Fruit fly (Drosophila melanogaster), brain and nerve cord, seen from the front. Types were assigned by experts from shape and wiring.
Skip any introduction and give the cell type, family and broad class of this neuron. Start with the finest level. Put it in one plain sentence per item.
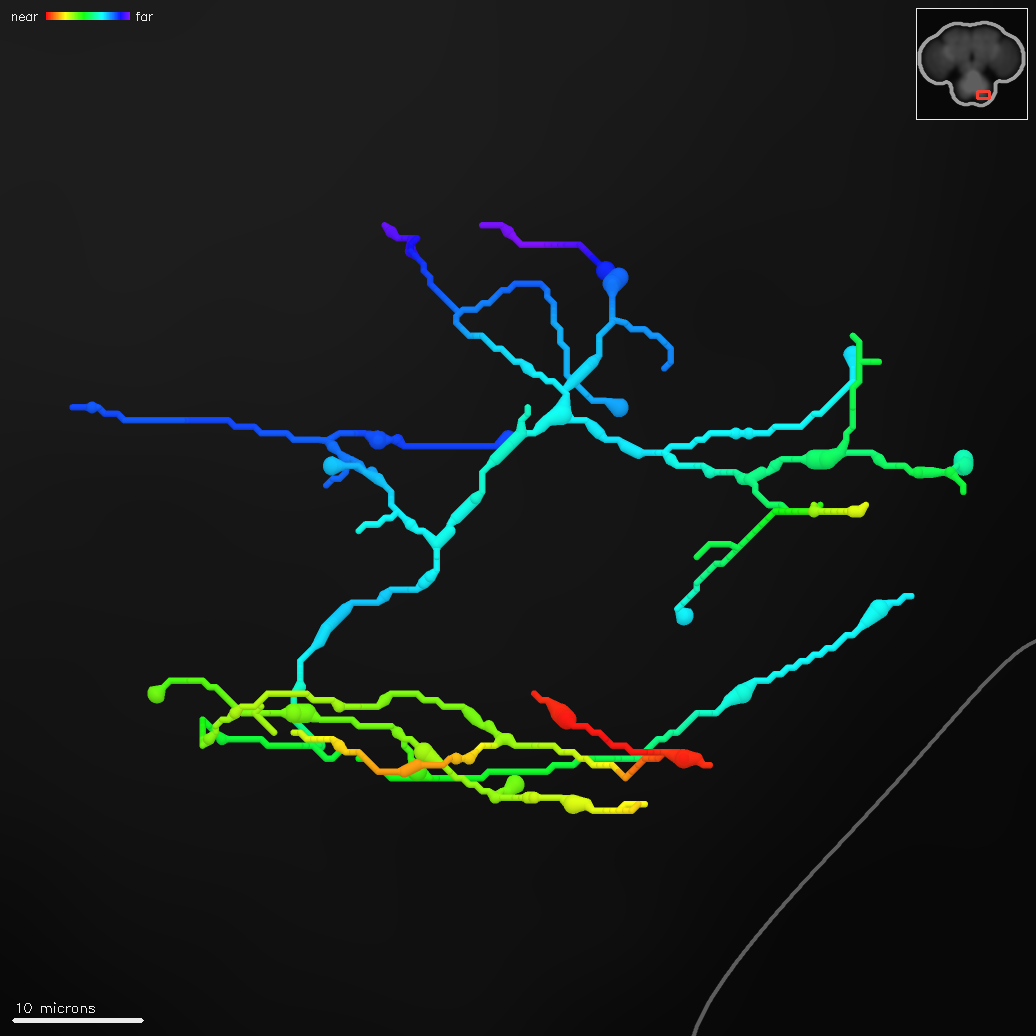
Type IN01B080 of hemilineage 01B, a nerve-cord intrinsic neuron.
